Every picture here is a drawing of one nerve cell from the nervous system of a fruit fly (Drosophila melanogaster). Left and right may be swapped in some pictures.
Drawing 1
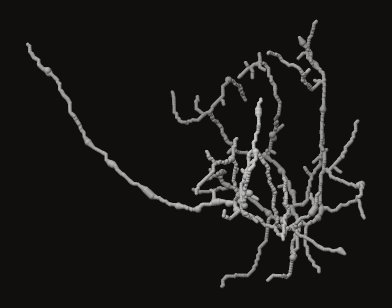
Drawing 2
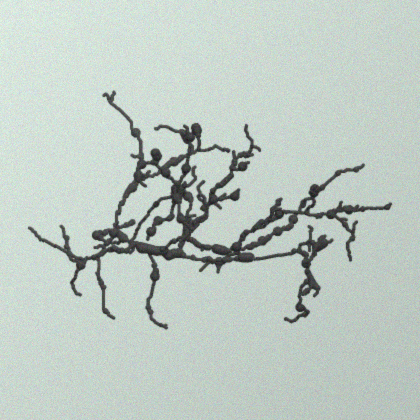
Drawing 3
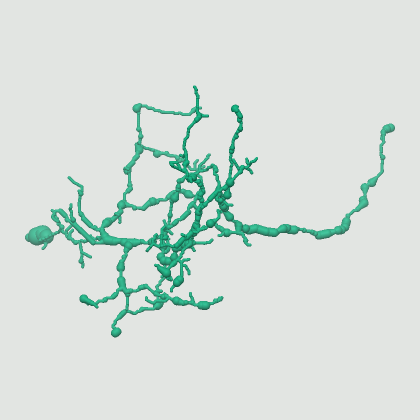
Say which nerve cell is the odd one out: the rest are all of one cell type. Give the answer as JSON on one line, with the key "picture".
{"picture": 2}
